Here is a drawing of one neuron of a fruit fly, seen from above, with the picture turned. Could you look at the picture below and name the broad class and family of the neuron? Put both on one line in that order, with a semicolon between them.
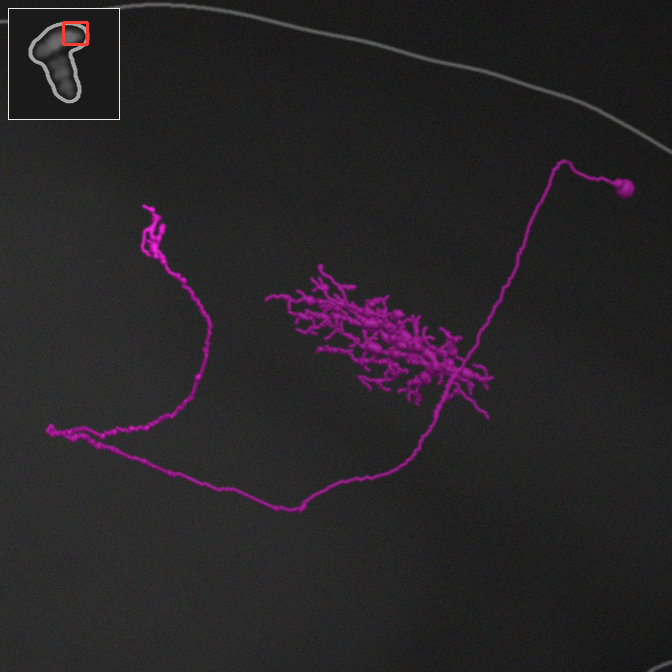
visual projection neuron; MeTu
